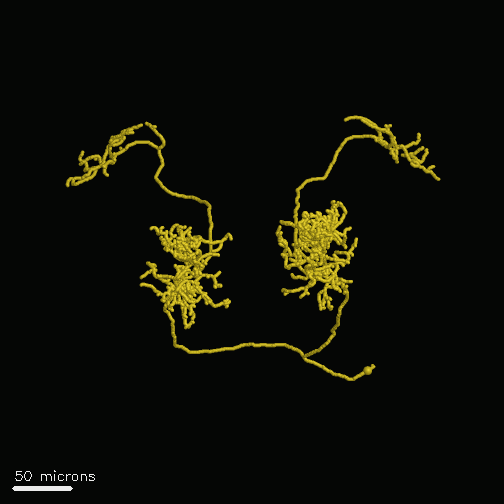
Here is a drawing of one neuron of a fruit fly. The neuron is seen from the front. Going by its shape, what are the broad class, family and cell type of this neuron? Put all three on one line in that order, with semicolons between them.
central-brain intrinsic neuron; class ALPN; M_ilPNm90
